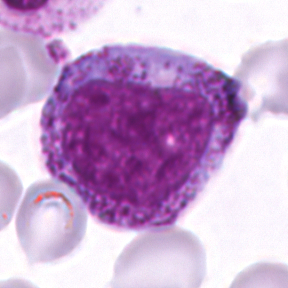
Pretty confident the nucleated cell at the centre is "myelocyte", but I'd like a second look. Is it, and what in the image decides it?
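Dark purple granules sit in the cytoplasm, most crowded along the cell edge, with pale lilac cytoplasm between them; a red cell touches the lower left edge.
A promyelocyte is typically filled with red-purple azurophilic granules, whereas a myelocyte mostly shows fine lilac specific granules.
These dark purple granules side with the promyelocyte pattern rather than the myelocyte one, so this is a promyelocyte, not a myelocyte.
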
